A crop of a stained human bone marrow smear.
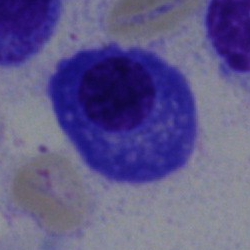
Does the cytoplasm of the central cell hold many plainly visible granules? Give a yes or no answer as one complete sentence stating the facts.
No, there are no visible granules in its cytoplasm.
